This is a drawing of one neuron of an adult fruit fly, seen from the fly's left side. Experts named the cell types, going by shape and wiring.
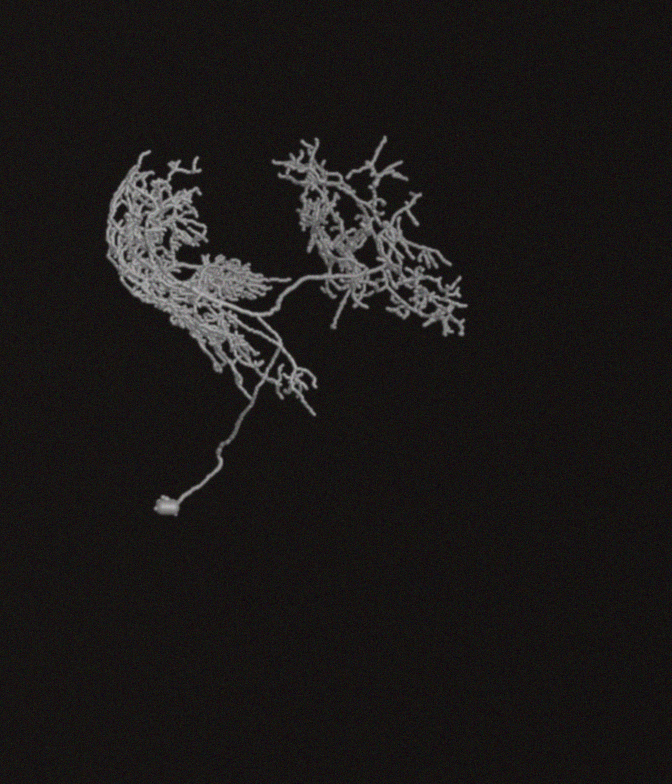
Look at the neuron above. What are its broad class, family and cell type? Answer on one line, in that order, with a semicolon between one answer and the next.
central-brain intrinsic neuron; MBON; MBON20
